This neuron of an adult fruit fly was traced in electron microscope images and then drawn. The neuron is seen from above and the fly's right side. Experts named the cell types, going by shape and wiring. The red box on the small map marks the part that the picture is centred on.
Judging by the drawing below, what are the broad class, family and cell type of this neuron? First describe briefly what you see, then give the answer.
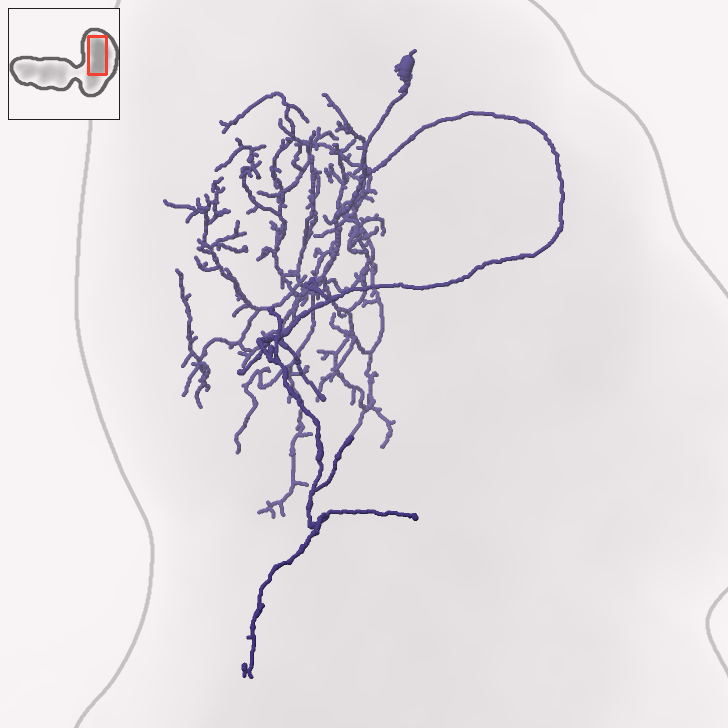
It lies in the brain. The cell body is at the top of the picture. It is a visual projection neuron. The family is LoVP. Its cell type is LoVP32.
